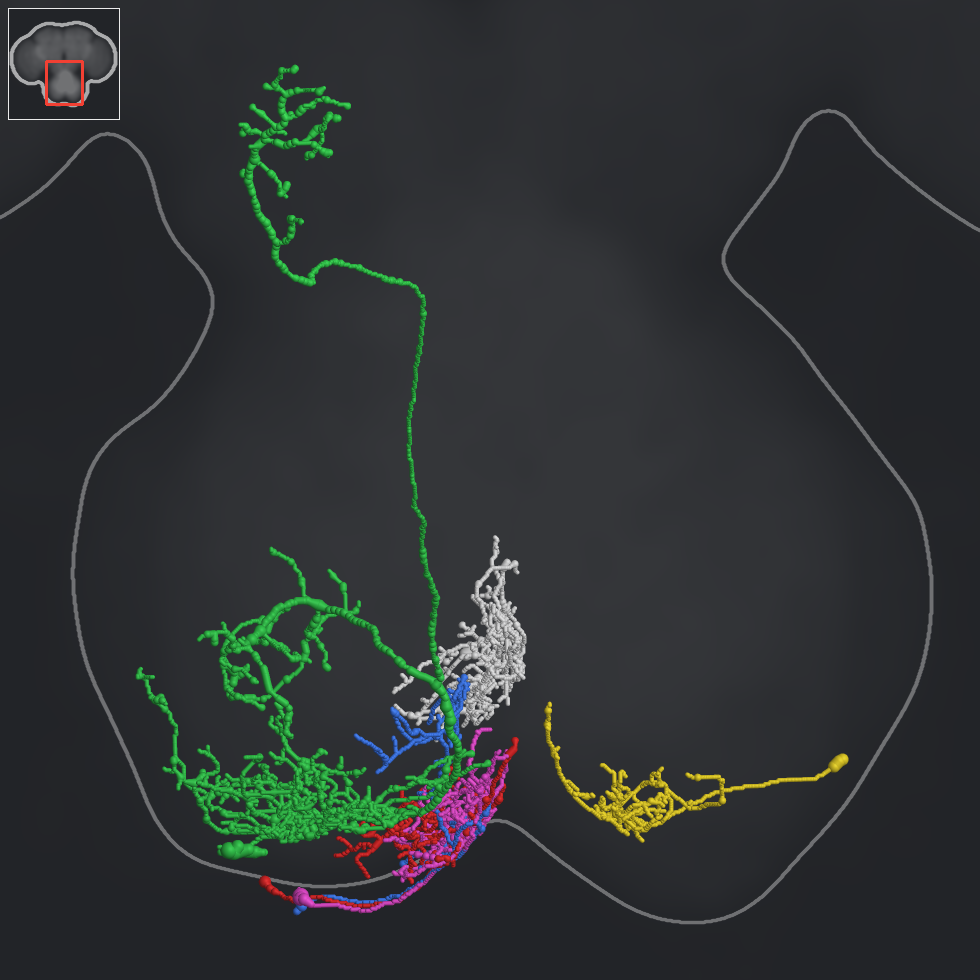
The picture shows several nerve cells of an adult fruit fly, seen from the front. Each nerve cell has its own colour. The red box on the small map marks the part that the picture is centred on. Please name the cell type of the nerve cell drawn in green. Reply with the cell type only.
AN01B004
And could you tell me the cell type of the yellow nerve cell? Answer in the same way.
IN01B092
